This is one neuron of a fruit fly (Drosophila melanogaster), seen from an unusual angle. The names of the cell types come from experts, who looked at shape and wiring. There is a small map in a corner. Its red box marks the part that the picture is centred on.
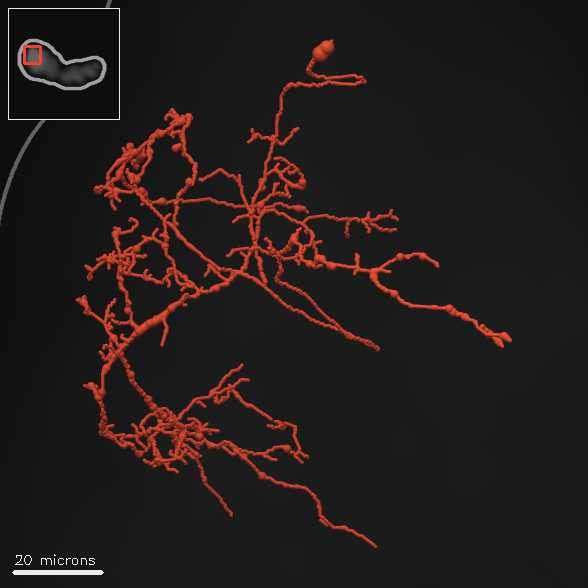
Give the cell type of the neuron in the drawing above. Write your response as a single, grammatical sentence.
Cell type CRE034 is what this neuron is.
